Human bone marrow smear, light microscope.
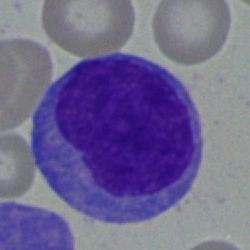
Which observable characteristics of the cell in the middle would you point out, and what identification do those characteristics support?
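A round, smooth outline encloses this cell, whose nucleus sits off-centre toward the upper right. Its cytoplasm stains blue, and no distinct granules are seen in it. It is a blast.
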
